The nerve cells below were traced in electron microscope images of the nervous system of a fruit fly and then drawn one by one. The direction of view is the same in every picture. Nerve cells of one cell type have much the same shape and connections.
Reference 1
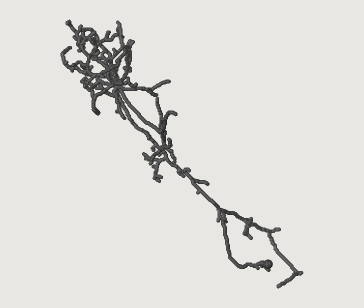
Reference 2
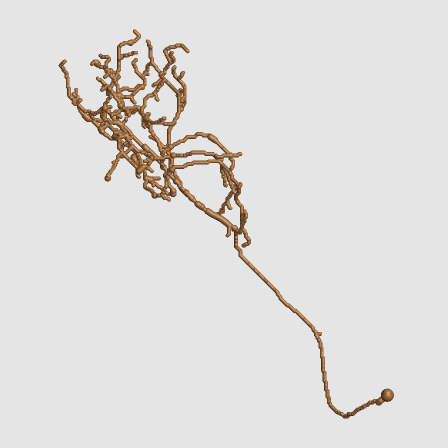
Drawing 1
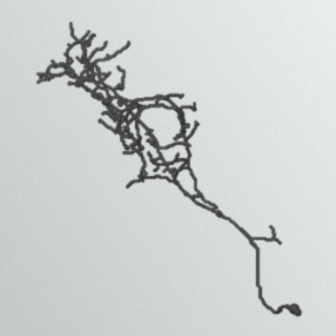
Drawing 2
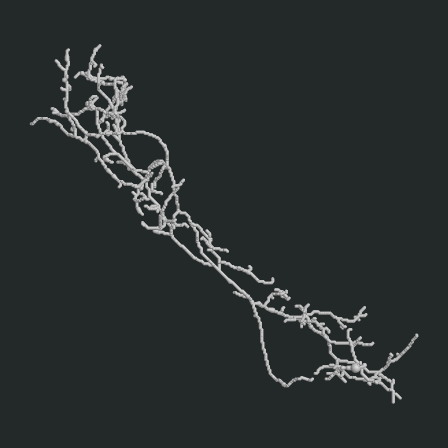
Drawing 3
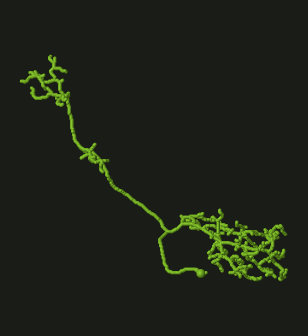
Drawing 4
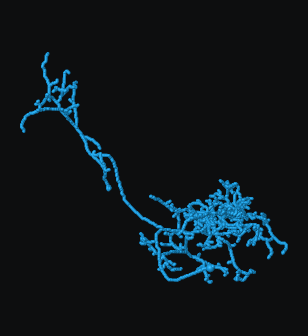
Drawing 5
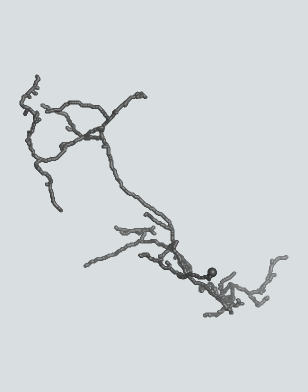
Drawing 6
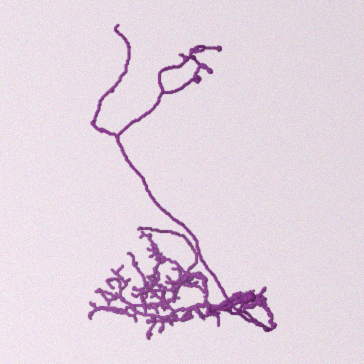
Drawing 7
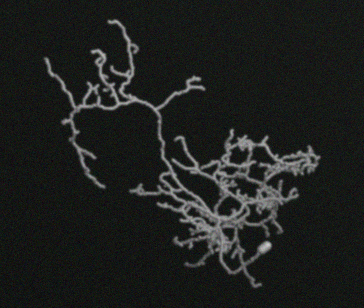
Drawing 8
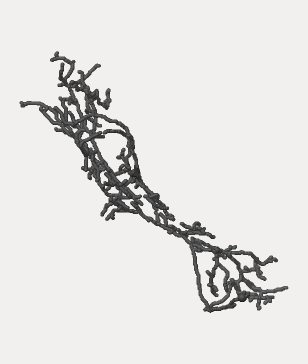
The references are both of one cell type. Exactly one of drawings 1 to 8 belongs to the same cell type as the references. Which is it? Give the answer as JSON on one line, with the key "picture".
{"picture": 1}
